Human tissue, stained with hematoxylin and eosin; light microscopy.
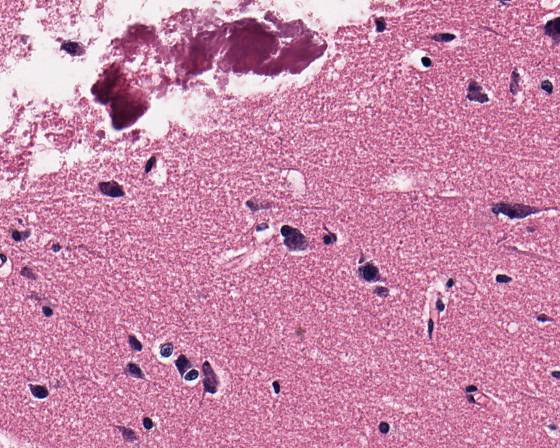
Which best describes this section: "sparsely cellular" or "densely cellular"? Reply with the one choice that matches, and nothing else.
Sparsely cellular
